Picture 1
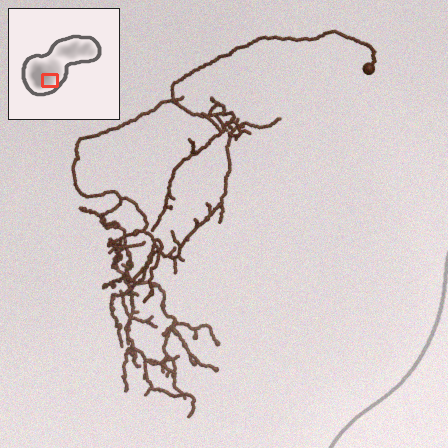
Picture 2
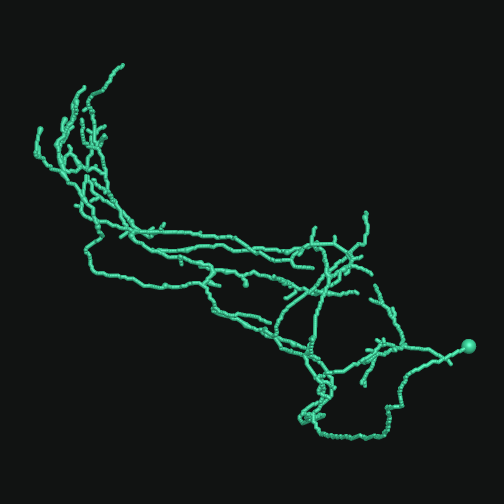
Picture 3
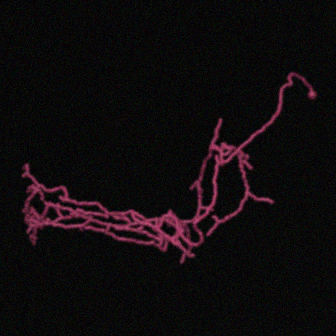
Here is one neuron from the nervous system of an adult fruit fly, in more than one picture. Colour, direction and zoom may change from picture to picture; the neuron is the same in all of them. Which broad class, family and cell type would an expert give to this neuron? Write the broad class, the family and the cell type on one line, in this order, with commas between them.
central-brain intrinsic neuron, hemilineage DL1_ventral, CB3900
